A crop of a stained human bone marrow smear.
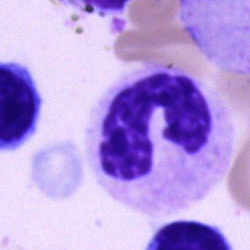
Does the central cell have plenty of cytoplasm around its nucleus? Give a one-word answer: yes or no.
Yes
